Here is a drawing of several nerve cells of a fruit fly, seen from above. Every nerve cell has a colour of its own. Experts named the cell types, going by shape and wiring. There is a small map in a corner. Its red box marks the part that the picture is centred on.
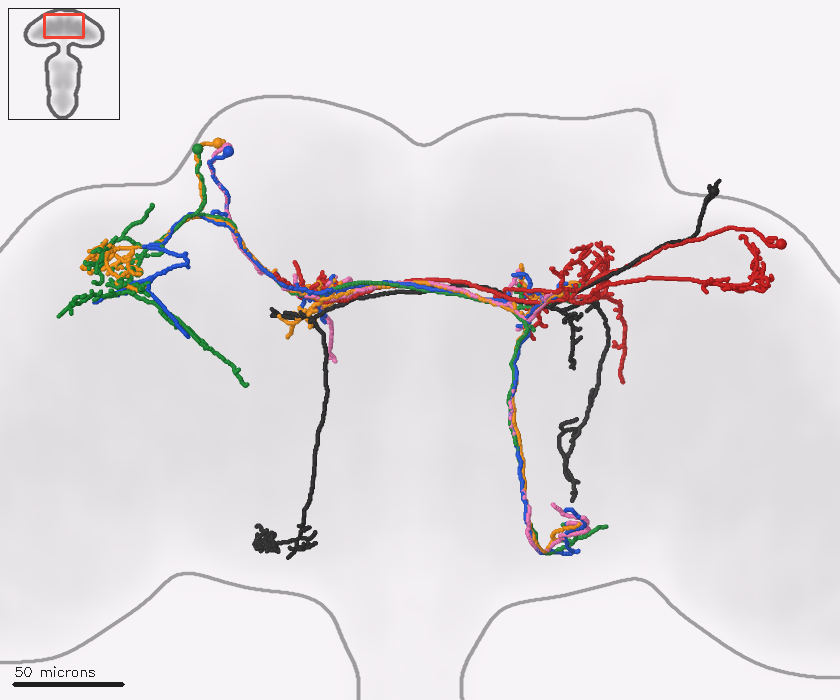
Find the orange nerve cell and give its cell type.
AOTU039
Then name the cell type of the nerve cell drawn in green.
AOTU038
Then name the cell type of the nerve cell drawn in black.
LAL096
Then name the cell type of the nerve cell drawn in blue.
AOTU040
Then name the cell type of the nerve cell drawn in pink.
LAL093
